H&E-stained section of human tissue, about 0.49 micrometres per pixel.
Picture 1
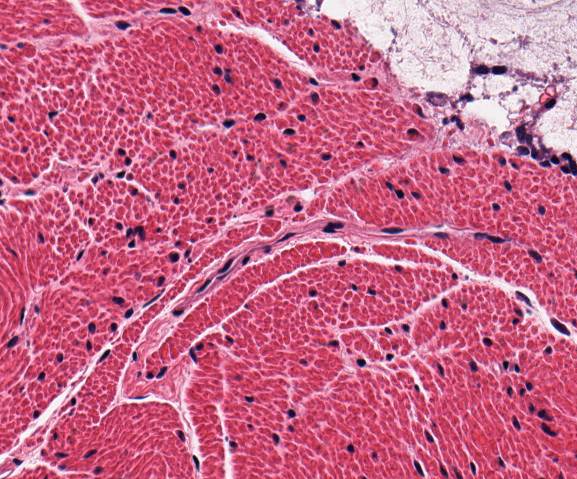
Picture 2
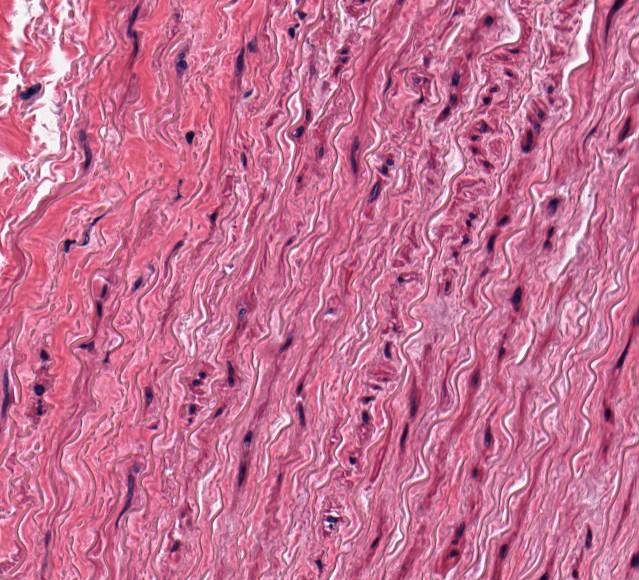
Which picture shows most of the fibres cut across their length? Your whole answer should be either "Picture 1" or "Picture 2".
Picture 1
